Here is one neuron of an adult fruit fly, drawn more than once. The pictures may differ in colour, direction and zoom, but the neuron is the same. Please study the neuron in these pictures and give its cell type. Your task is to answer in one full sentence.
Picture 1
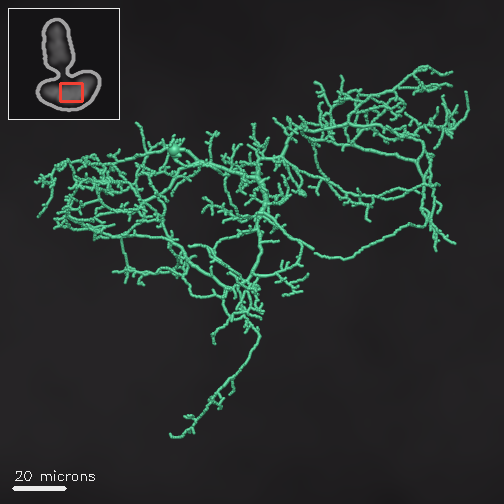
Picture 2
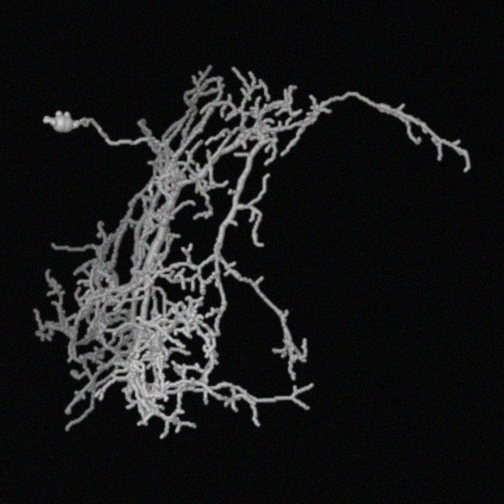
It is IB038 that this neuron is, by cell type.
